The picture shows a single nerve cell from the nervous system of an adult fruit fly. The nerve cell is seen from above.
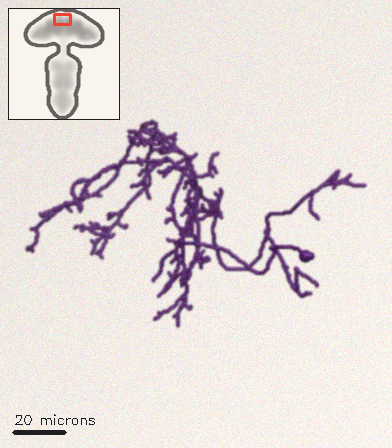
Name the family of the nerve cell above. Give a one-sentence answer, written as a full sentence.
The nerve cell is filed under family hemilineage SMPad3.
